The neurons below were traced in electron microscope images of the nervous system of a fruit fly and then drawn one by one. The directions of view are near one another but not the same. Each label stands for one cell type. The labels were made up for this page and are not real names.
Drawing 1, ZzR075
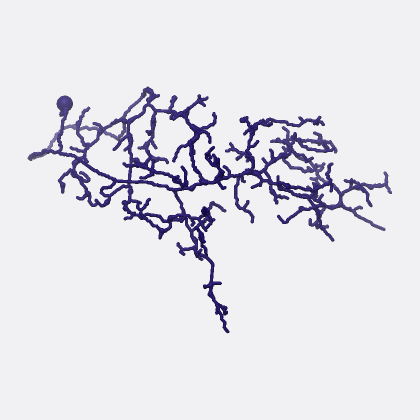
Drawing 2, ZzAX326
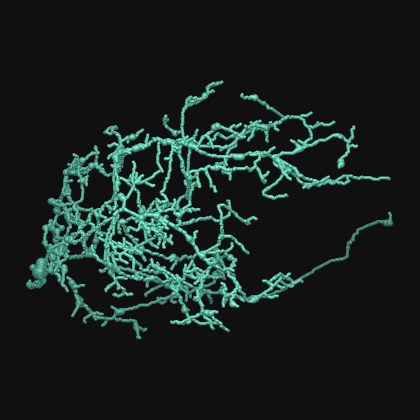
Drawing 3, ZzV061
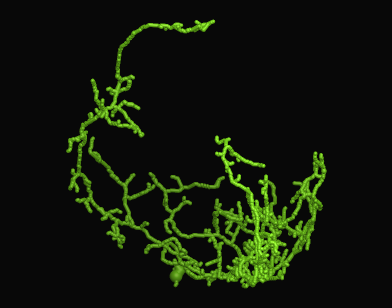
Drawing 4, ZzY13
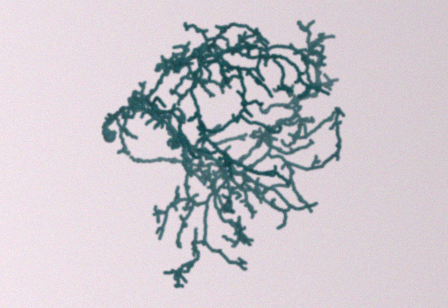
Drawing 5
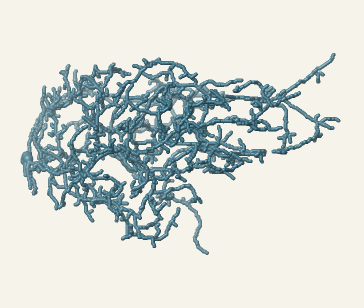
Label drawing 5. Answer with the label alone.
ZzAX326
